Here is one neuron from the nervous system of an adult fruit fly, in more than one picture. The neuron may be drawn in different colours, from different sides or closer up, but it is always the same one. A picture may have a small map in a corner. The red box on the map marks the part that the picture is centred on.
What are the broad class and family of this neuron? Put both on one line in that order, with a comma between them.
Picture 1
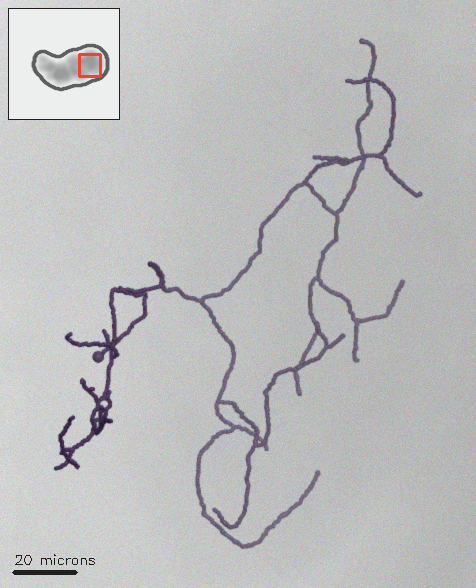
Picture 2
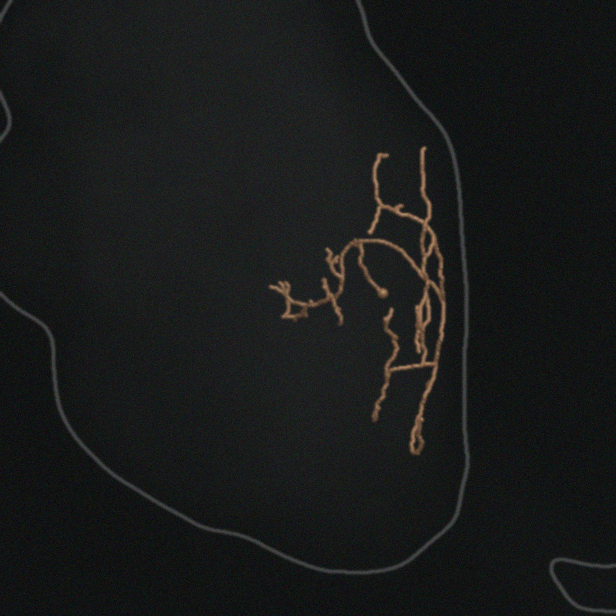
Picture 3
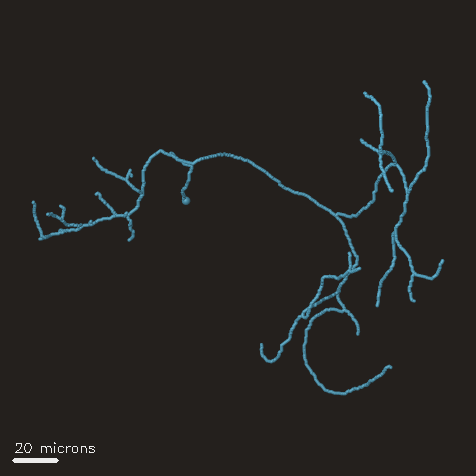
visual centrifugal neuron, LPT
